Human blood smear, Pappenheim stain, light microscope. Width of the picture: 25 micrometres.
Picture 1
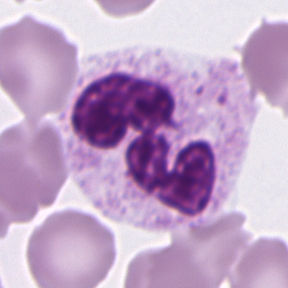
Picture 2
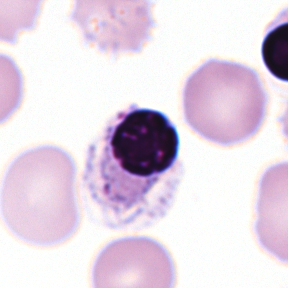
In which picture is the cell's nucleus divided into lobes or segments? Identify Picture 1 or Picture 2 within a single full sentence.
Picture 1 contains the cell with a nucleus divided into lobes or segments.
